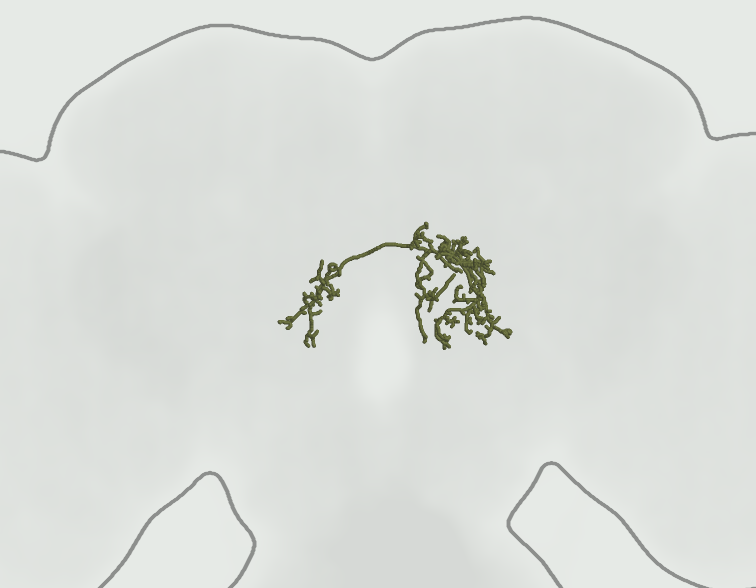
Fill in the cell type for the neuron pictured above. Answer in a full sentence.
The cell type is PS282.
